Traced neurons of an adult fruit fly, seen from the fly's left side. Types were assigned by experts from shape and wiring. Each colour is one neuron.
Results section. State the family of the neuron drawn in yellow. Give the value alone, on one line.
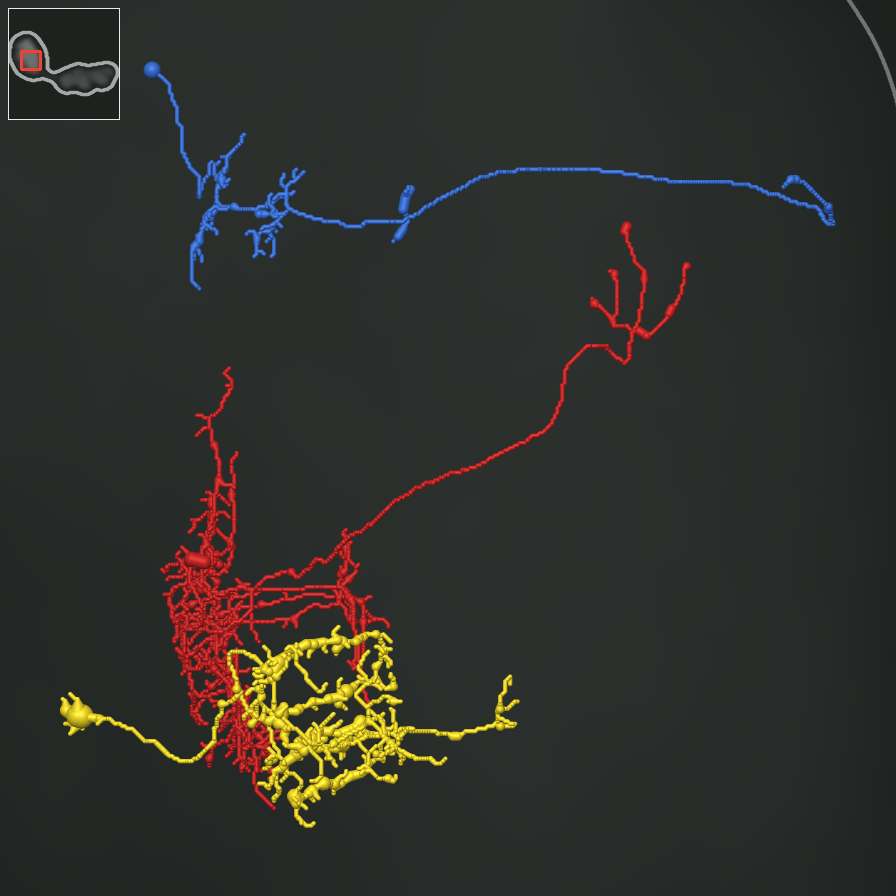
Dm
